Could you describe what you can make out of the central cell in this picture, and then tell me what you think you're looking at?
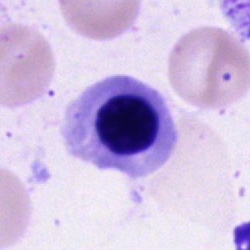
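First, the chromatin is dense and very dark throughout the nucleus. Next, the cytoplasm is pale lilac-blue and forms its widest band on the left side. Third, the outline runs unevenly along the left and lower edges. Named last: erythroblast.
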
